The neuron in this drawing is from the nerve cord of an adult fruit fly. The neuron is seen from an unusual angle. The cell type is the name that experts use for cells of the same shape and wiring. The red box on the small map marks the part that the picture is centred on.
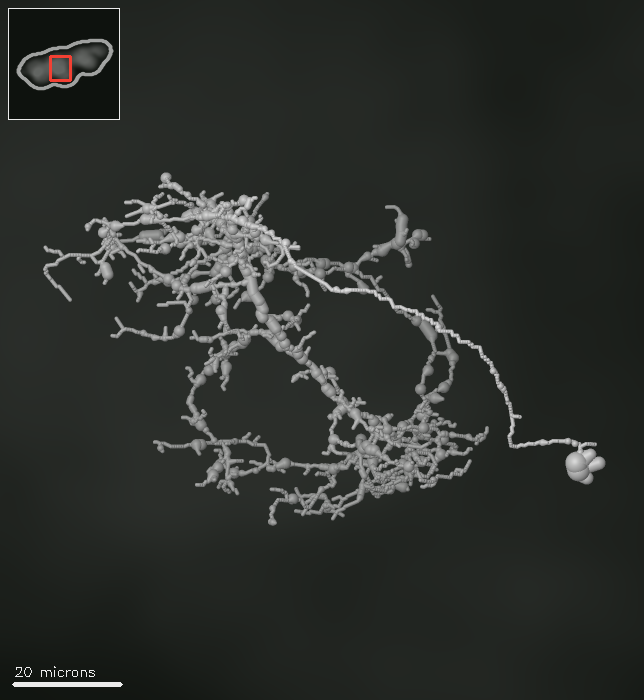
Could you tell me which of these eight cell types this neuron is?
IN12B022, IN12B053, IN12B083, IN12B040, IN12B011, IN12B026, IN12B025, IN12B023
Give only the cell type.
IN12B025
